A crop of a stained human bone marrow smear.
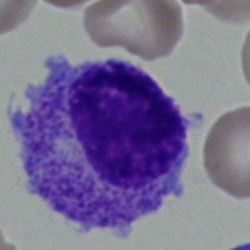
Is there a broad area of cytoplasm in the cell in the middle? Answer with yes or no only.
Yes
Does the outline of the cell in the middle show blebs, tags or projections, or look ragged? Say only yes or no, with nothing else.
Yes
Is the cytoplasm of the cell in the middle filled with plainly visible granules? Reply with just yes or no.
Yes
